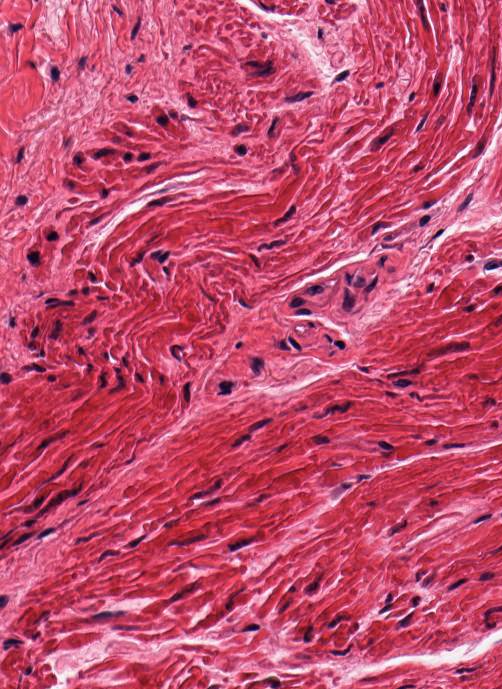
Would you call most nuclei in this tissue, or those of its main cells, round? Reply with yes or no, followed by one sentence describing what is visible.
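No. The nuclei are elongated and dark-staining and lie along the long axis of the fibres.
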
